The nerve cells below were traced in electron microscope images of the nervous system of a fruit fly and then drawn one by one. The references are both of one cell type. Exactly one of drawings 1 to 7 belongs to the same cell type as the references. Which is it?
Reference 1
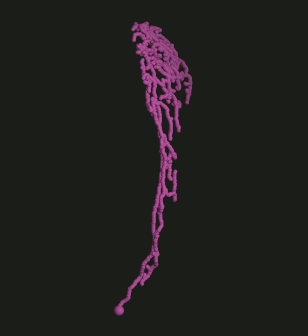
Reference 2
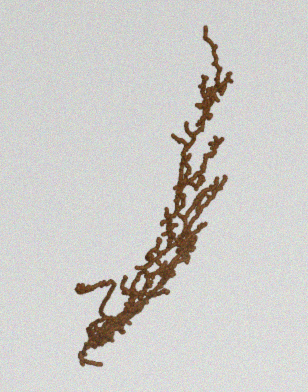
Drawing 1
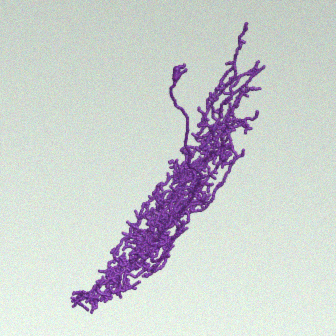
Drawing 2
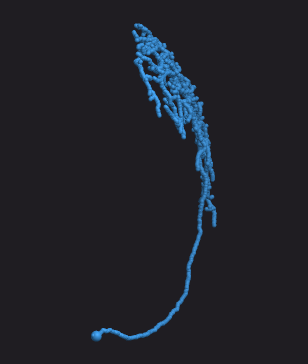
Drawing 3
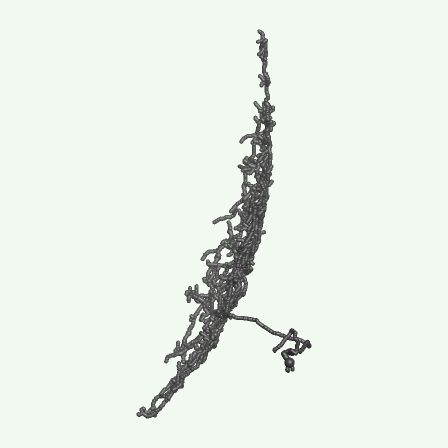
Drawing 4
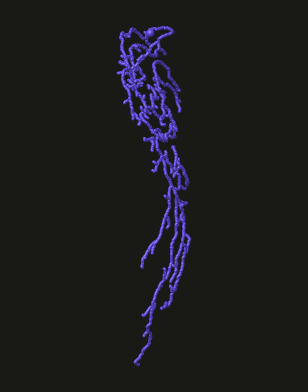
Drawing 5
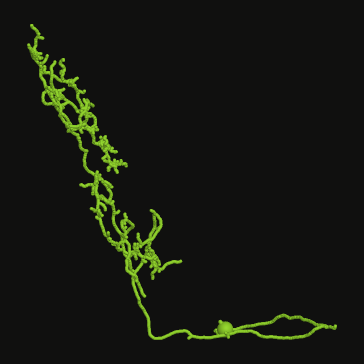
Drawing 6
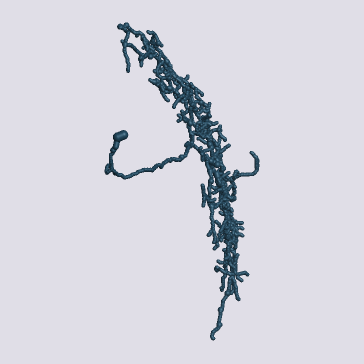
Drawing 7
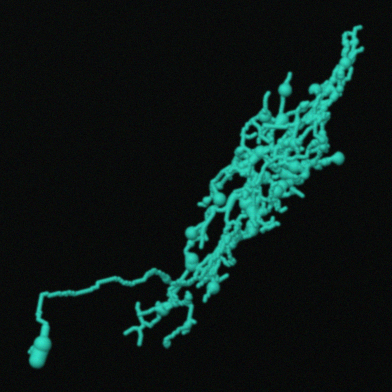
2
